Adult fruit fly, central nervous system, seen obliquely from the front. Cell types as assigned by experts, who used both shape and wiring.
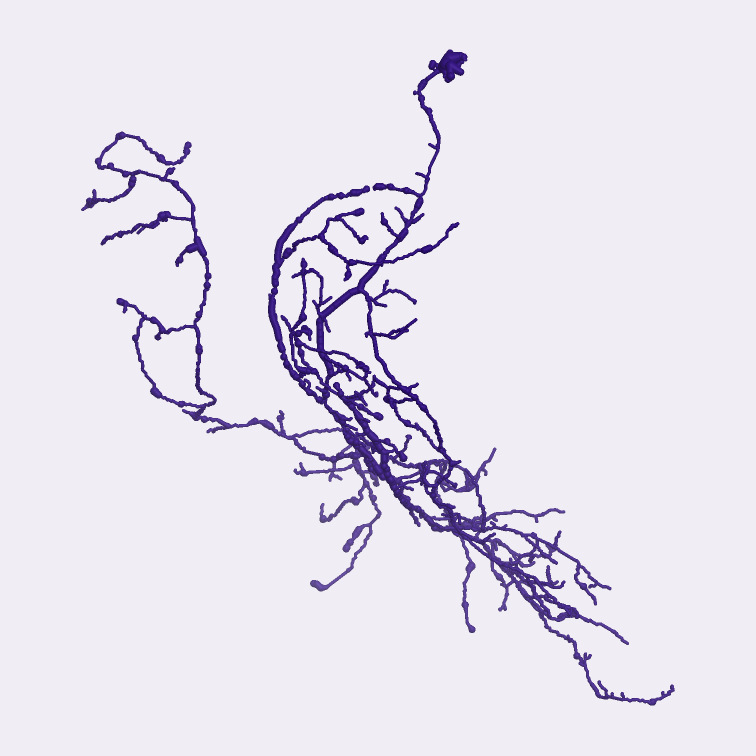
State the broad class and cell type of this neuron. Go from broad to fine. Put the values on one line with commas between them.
central-brain intrinsic neuron, LAL007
